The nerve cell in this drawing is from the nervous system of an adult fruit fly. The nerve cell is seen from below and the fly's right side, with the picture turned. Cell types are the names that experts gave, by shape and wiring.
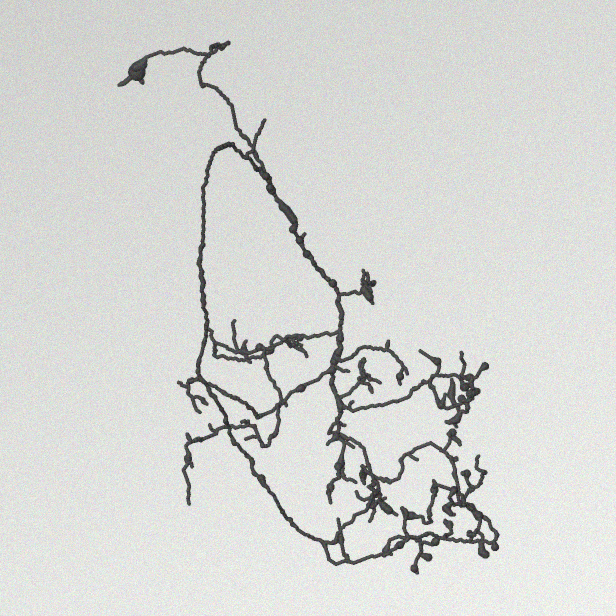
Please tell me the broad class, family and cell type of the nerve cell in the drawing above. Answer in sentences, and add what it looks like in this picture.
This is a central-brain intrinsic neuron. Its family is hemilineage SLPal1. The cell type is CB3789. Its cell body lies at the upper left of the picture. The picture shows dozens of branch ends.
